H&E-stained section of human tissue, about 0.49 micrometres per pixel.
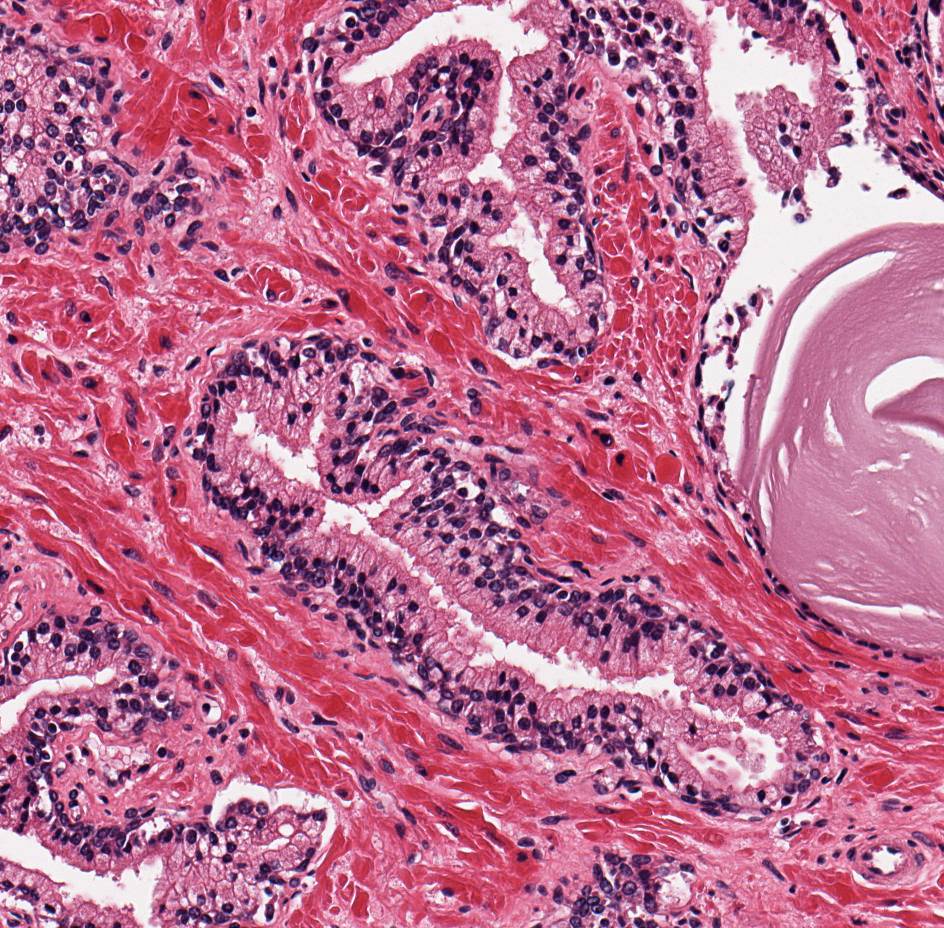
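Prostate in a haematoxylin and eosin stained section. Irregular glands with folded, branching outlines seem to be scattered across the whole field, with stroma between them. Their lining looks like tall columnar cells whose cytoplasm is pale and finely vacuolated. I notice the nuclei are dark and rounded, crowded toward the cell bases. The stroma appears as dense bright red smooth muscle bundles with elongated nuclei.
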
